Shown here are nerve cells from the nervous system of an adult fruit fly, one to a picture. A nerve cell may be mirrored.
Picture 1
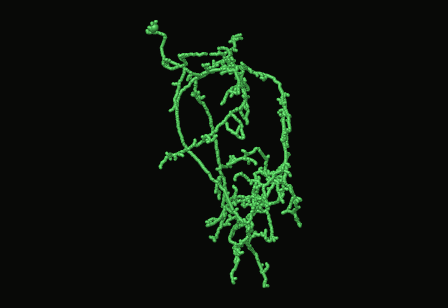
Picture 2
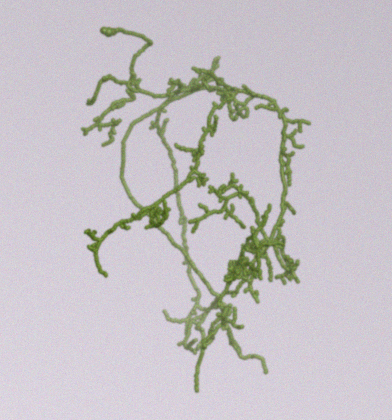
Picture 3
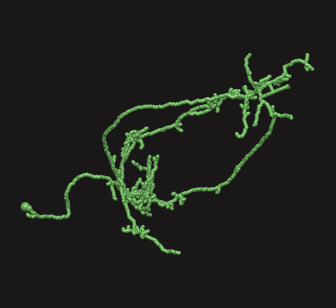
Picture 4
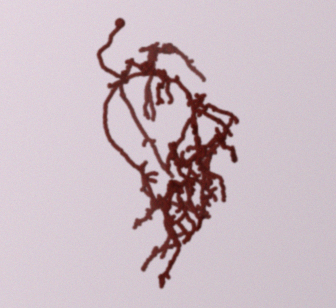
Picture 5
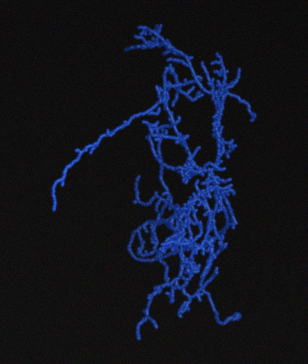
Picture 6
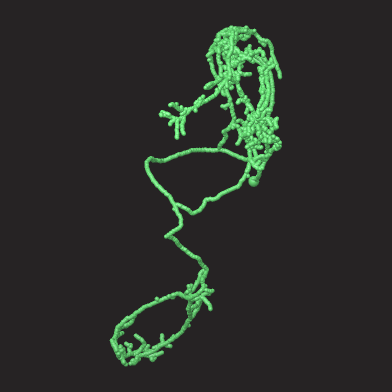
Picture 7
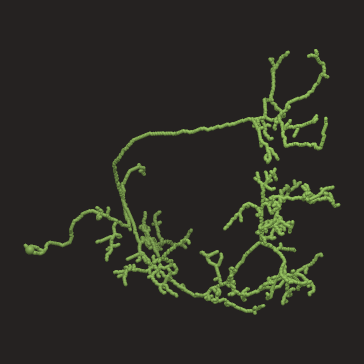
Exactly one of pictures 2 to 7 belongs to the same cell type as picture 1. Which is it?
2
